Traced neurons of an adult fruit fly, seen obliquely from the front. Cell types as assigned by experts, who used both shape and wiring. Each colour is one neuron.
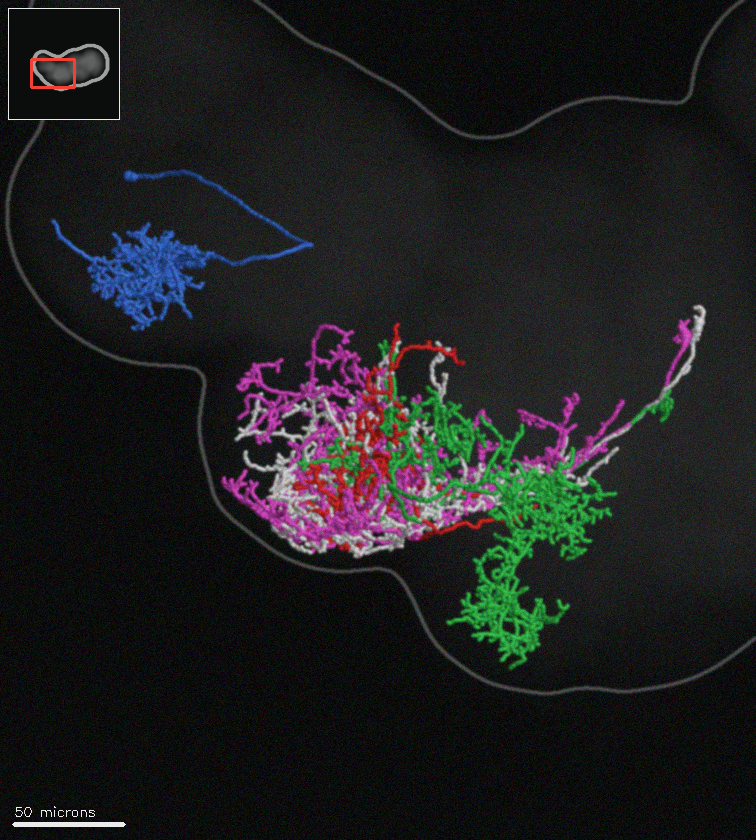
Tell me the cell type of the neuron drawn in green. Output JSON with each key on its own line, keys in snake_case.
{
 "cell_type": "IN09B022"
}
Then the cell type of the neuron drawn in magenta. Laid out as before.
{
 "cell_type": "IN09B005"
}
